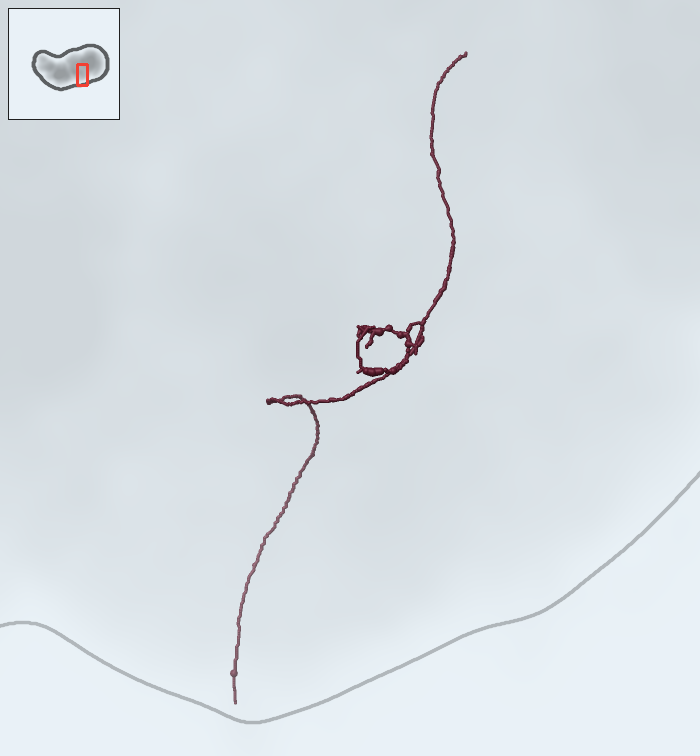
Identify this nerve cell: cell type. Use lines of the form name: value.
cell type: ORN_VA4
